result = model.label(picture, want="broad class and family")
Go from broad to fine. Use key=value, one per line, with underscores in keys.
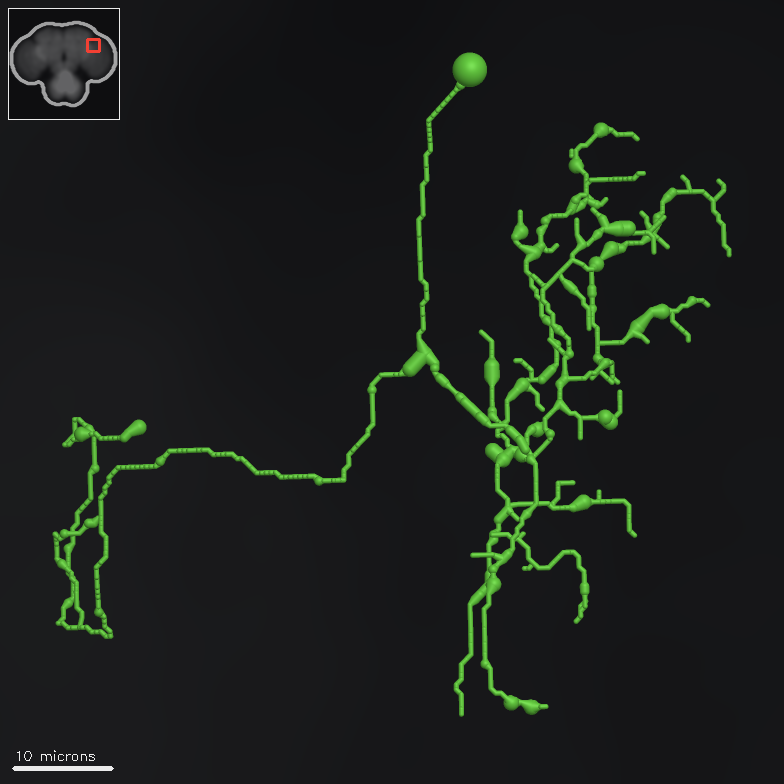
broad_class=optic-lobe intrinsic neuron
family=MeLo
